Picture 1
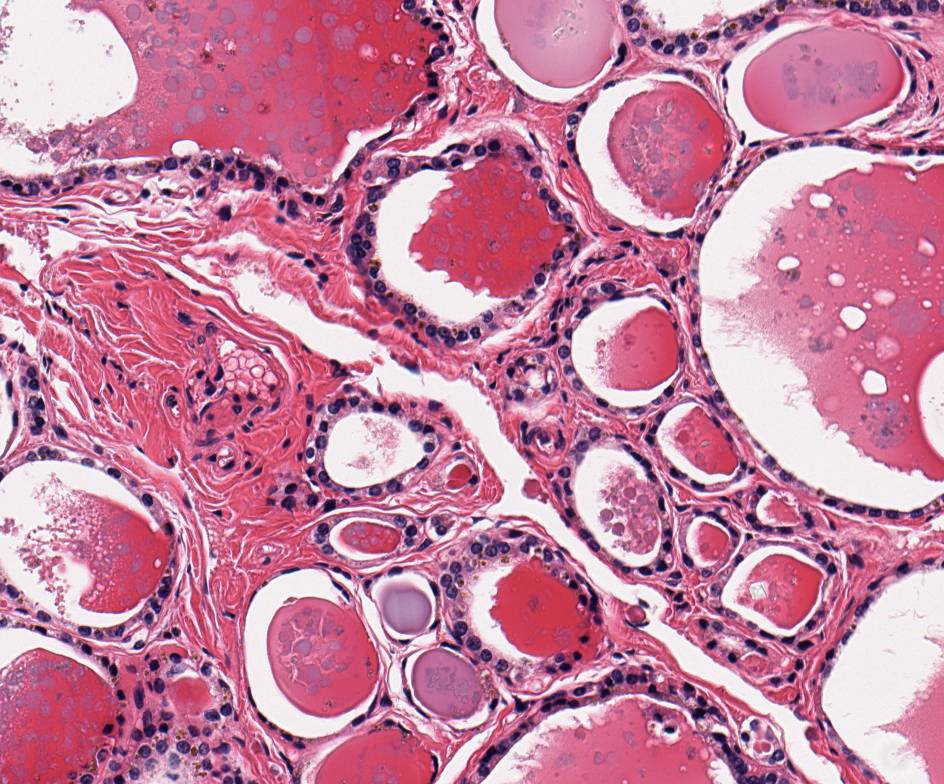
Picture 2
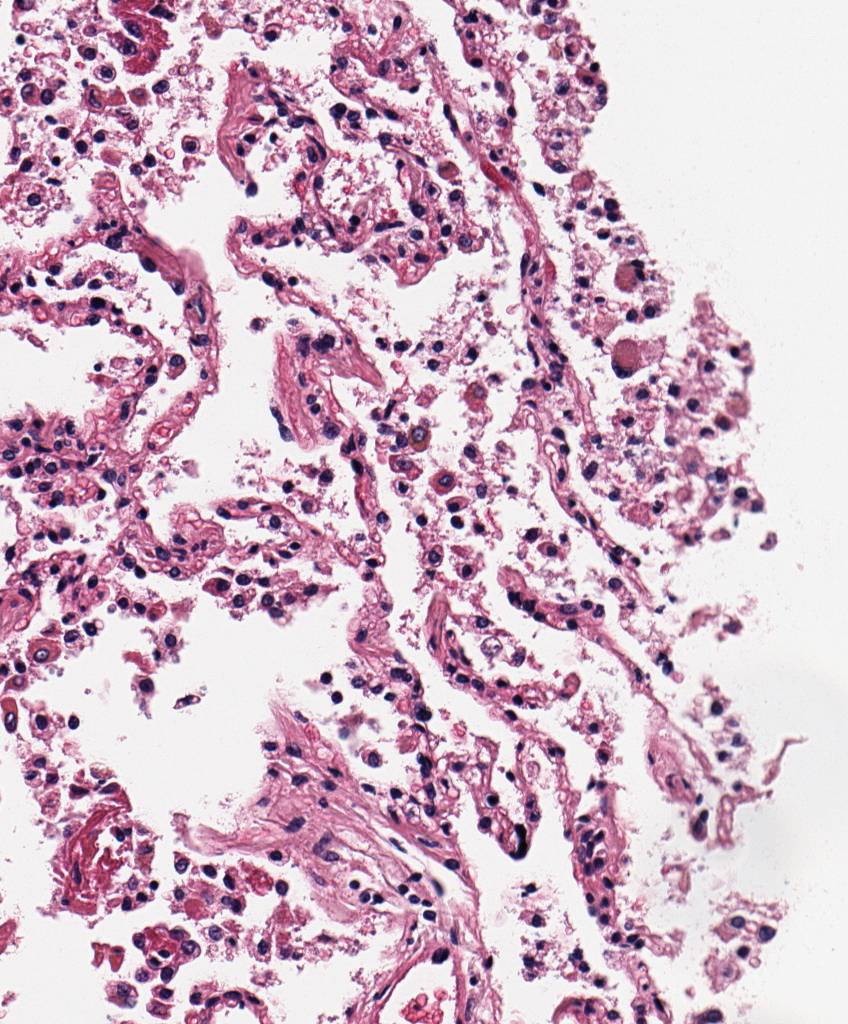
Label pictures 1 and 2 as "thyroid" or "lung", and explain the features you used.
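Thyroid in picture 1, lung in picture 2. Picture 1: closely set round to oval follicles, size widely varying, largest at right and top edges. Single-layer lining of flat to low cuboidal cells, small dark round nuclei. Luminal material shrunk from the lining in many follicles, leaving white crescent-shaped gaps on one side. Large follicle at right edge: many small round clear vacuoles in its pink material. Picture 2: septa lined by flattened cells with dark, elongated nuclei. Pale, granular pink material fills parts of the open spaces between loose cells. Band of wavy pink fibrous tissue near bottom centre. No glands anywhere in the field.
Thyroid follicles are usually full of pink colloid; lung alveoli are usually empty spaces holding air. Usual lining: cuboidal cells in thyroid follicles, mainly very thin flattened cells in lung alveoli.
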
